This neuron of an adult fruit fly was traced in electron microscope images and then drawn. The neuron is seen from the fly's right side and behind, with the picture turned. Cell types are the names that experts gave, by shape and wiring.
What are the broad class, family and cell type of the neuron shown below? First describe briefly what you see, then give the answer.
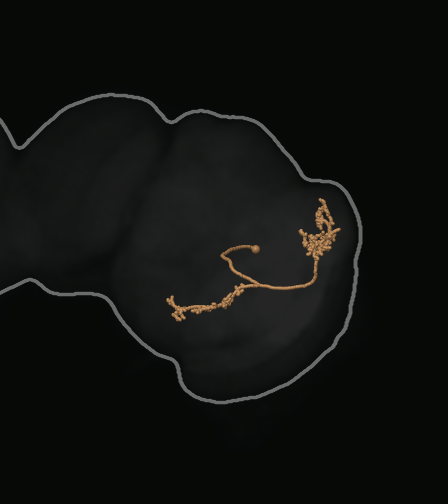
Its cell body lies in the middle of the picture. In this view it is wider than it is tall. This is a central-brain intrinsic neuron. Its family is hemilineage CREa1_ventral. Its cell type is mAL_m6.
